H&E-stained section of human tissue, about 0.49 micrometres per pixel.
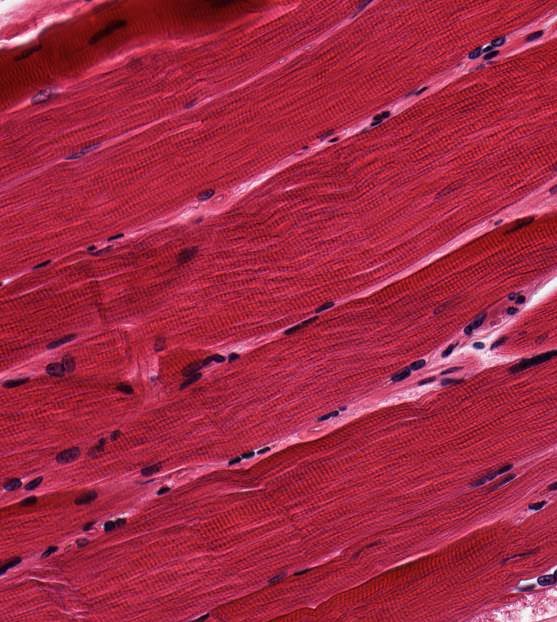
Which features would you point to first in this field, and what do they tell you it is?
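In front of you is skeletal muscle. See how fine cross-striations cross the fibres at right angles to their length.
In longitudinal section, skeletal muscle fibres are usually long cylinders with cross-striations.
The fibres run side by side without branching, and their nuclei sit at the edges rather than in the centres.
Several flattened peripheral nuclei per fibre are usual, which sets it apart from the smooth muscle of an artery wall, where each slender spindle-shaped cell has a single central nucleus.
Between the fibres, thin pale pink strips of connective tissue hold scattered small nuclei.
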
